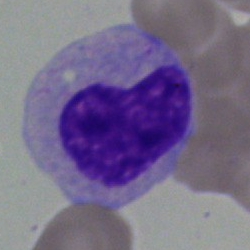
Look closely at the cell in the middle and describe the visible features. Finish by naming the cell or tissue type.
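Toward the right side of a round, smooth-outlined cell sits a nucleus notched along its upper edge, so that it looks heart-shaped. Its chromatin is dark purple, mottled with paler patches. It is a metamyelocyte.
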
